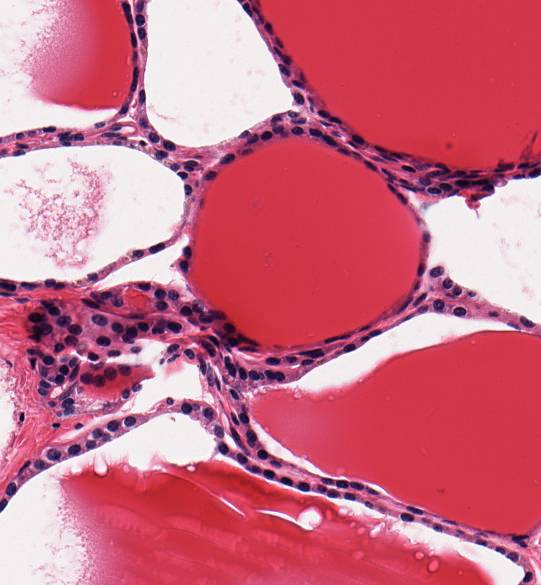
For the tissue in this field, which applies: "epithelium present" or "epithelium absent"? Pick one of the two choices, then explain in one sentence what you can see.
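Epithelium present. The follicles are lined by a single layer of flattened epithelial cells.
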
